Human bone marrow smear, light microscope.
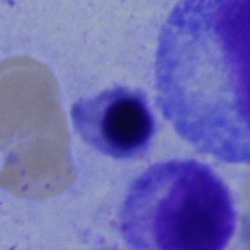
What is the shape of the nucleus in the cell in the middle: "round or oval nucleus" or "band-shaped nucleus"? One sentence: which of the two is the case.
The cell carries one compact nucleus of round or oval shape.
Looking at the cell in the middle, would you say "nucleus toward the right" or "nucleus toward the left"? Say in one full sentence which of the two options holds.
What sits toward the right of the cell is its nucleus.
